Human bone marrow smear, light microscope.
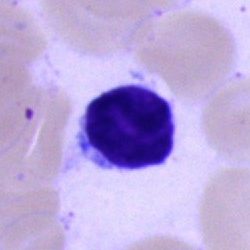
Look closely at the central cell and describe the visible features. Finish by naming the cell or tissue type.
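The chromatin here is very dark purple and densely condensed right through the nucleus. Cytoplasm is scant and pale blue, showing mainly at the lower left of the nucleus, and the cell's edge there is ragged, not smooth. You're looking at a lymphocyte.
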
